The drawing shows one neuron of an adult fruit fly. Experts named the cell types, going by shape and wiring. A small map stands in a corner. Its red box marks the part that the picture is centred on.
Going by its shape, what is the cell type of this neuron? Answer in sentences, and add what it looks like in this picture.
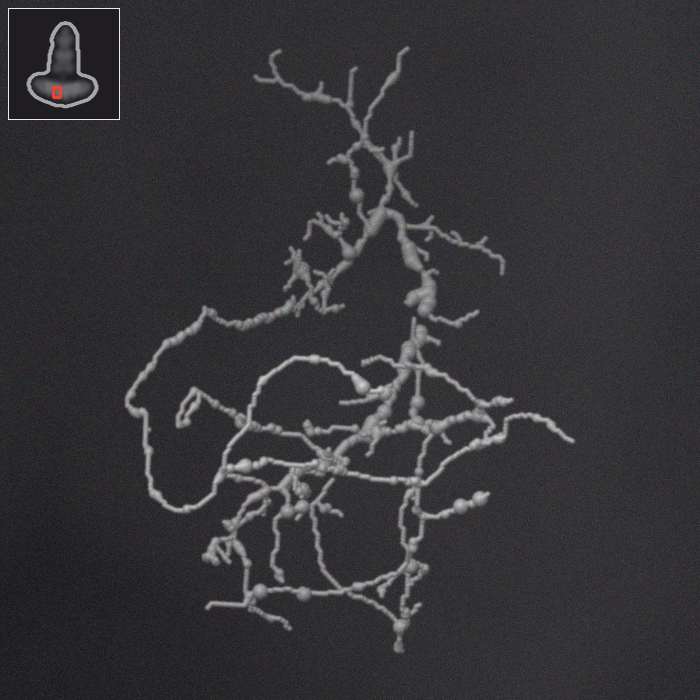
The cell type is CRE016. This is a central-brain intrinsic neuron. No cell body is drawn. Dozens of branch ends can be seen.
